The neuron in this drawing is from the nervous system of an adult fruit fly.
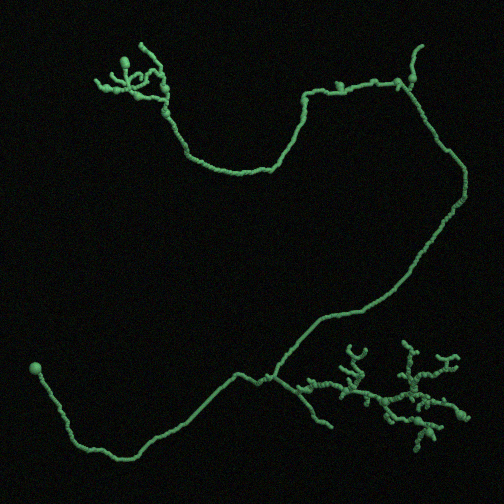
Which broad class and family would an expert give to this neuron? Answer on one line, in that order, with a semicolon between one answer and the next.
visual projection neuron; MeTu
